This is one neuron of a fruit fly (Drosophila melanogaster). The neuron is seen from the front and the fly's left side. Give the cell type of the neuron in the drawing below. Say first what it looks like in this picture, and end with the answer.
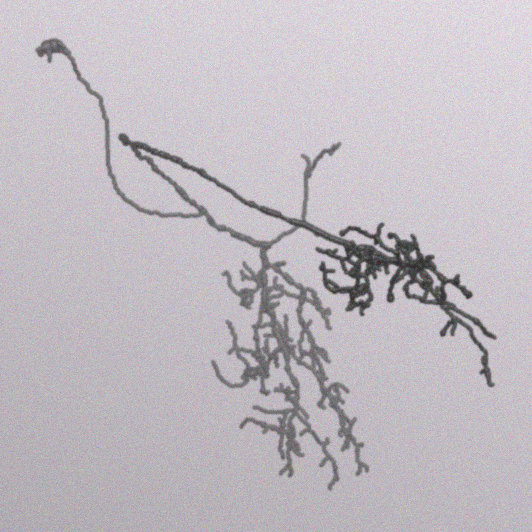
Its cell body lies at the upper left of the picture. The picture shows dozens of branch ends. Its broad class is visual projection neuron. It is of cell type LC33.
